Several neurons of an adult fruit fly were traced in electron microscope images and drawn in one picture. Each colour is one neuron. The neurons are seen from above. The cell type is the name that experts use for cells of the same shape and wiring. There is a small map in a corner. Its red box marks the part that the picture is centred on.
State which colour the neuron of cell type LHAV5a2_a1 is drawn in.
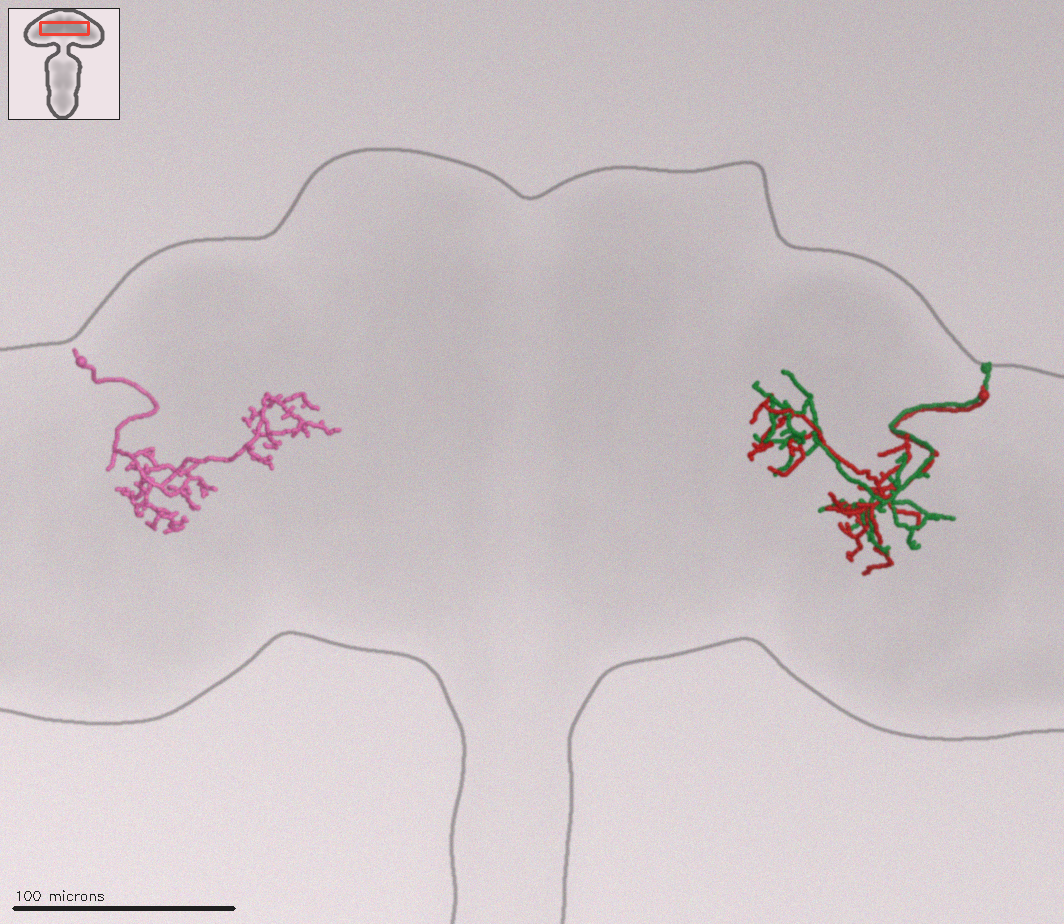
red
